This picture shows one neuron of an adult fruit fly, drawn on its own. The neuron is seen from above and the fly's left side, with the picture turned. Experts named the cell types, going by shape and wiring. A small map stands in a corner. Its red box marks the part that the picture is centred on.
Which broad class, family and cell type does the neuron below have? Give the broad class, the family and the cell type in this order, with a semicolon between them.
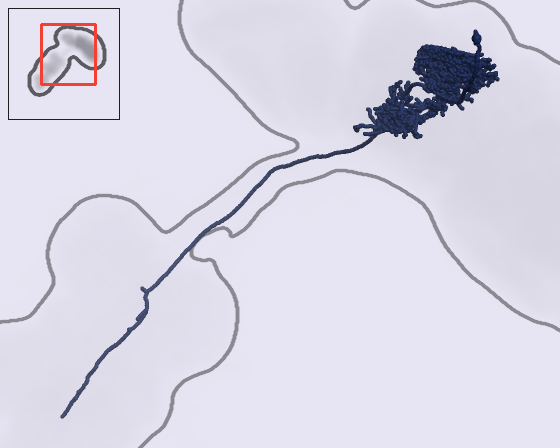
descending neuron; hemilineage WEDd1; DNa03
